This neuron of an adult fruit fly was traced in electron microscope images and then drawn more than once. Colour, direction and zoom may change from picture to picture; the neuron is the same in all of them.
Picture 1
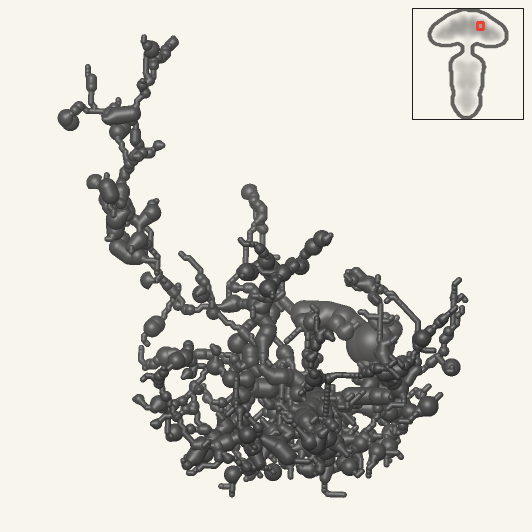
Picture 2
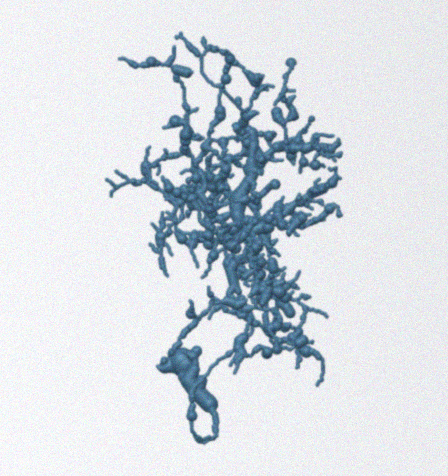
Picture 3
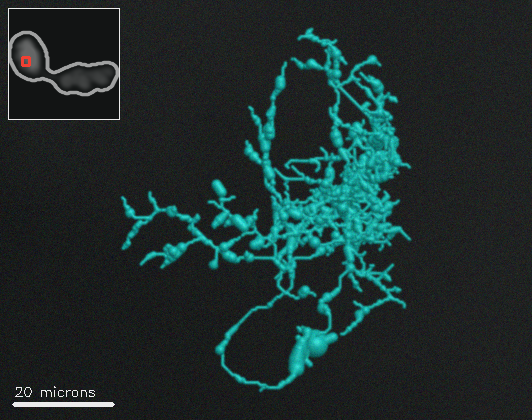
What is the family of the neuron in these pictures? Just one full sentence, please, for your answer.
With respect to family, the neuron is hemilineage WEDa1.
